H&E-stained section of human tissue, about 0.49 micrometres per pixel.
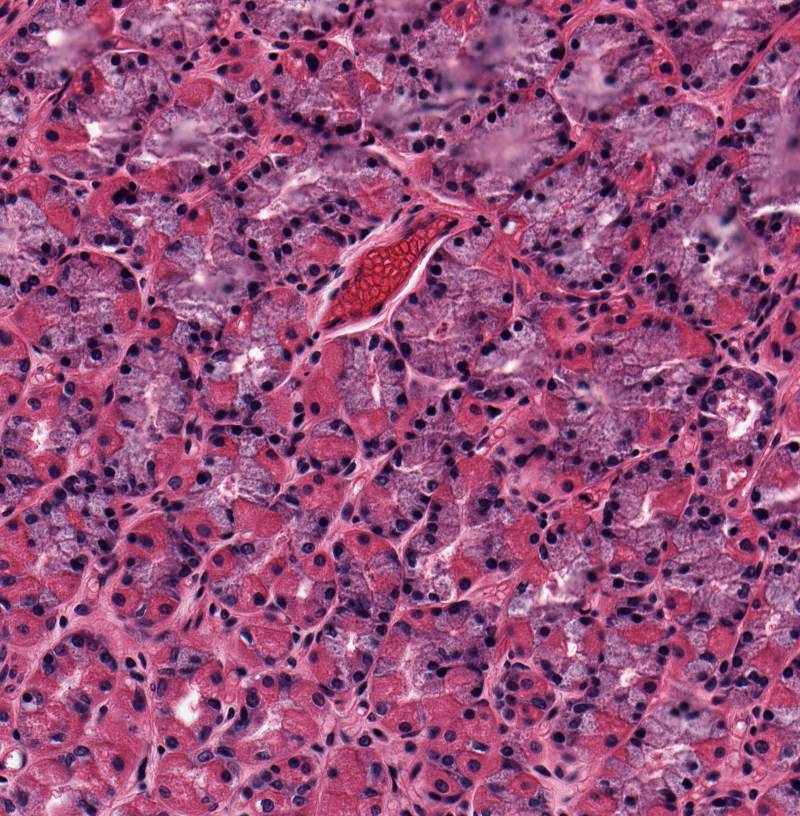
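Stomach, haematoxylin and eosin. Closely packed glands, cut in round and oblique section, fill the whole field. Look for the parietal cells scattered among the glands everywhere: bright pink cytoplasm around a central, round, dark nucleus. Beside them, chief cells with purple-grey, granular cytoplasm form much of the gland lining. One small vessel full of red blood cells sits in the upper part, just left of centre.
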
